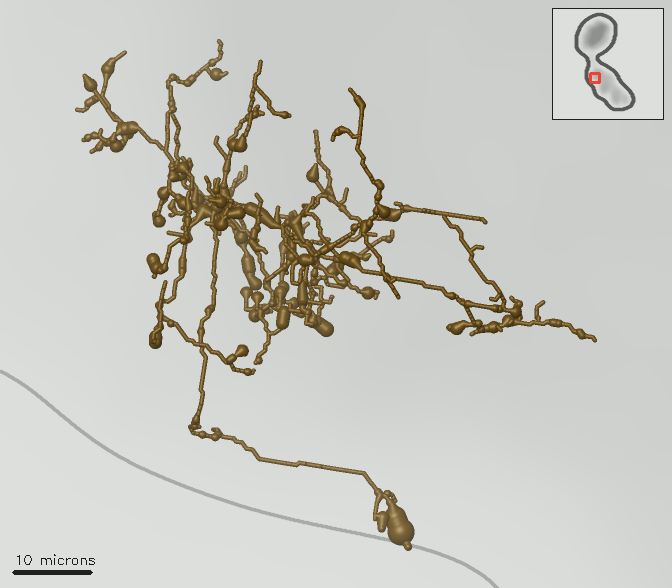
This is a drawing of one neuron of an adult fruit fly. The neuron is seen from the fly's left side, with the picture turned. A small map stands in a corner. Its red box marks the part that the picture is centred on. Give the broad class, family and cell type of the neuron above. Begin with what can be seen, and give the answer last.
The cell body can be seen at the bottom of the picture. By the scale bar it is about 70 microns wide in this view. Dozens of branch ends can be seen. Its broad class is nerve-cord intrinsic neuron. Its family is hemilineage 01B. The cell type is IN01B049.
